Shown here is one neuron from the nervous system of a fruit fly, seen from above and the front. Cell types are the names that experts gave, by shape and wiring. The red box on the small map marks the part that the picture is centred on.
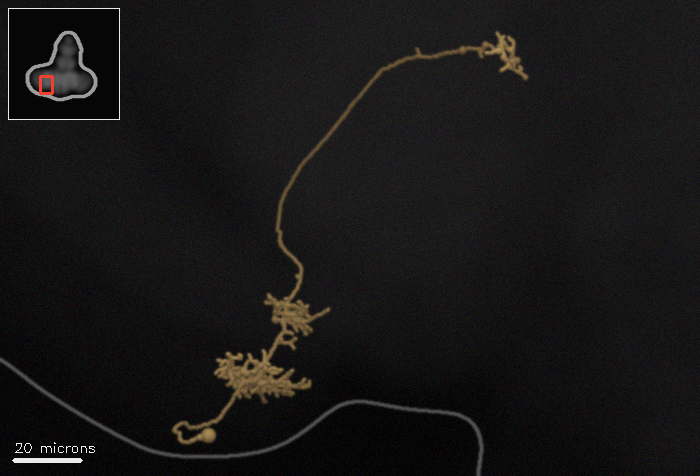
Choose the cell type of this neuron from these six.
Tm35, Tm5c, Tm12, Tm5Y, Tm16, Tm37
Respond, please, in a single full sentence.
This neuron carries the cell type designation Tm16.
